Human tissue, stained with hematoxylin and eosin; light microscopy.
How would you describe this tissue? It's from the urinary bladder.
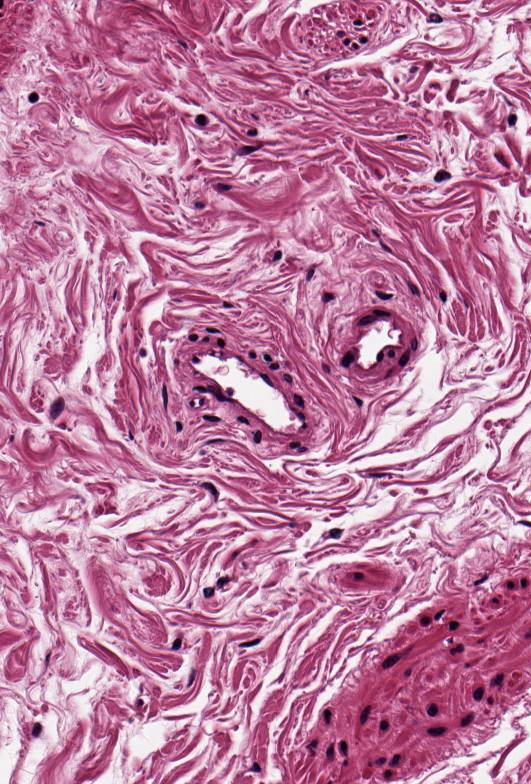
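What strikes me first is dense, wavy pink collagen, bundled and running in haphazard directions over most of the field. Within it the nuclei are few, small and dark. Near the centre, two small vessels sit side by side, and I notice their lumina hold no blood cells.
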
